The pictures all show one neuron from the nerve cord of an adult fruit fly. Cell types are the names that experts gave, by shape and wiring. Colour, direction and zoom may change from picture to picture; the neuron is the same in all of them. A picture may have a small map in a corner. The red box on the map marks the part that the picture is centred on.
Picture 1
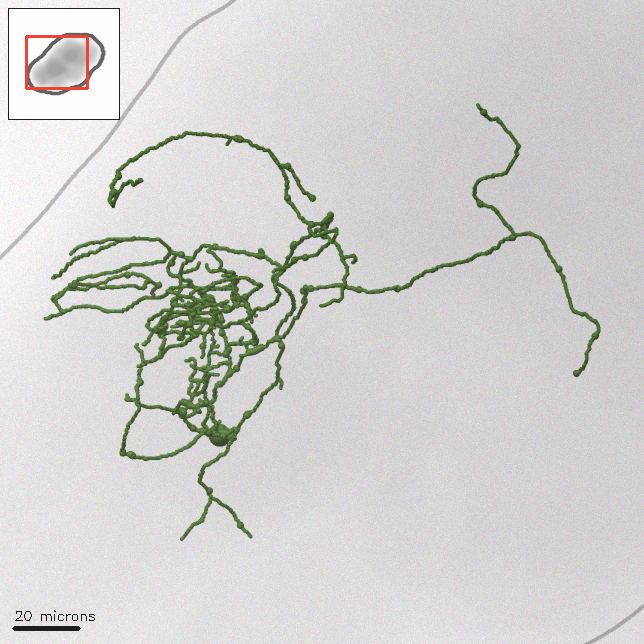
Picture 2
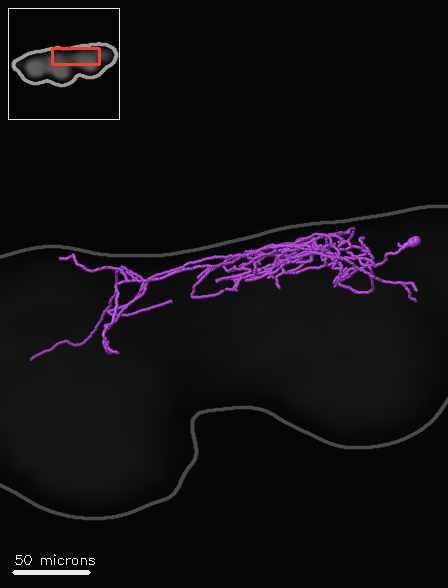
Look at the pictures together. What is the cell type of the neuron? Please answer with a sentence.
The cell type is INXXX295.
